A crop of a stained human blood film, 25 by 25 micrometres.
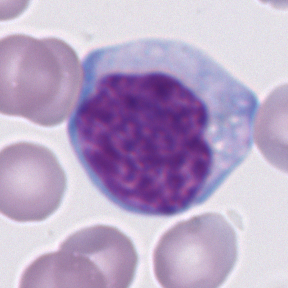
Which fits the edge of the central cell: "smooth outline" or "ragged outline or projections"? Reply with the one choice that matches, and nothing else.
Smooth outline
